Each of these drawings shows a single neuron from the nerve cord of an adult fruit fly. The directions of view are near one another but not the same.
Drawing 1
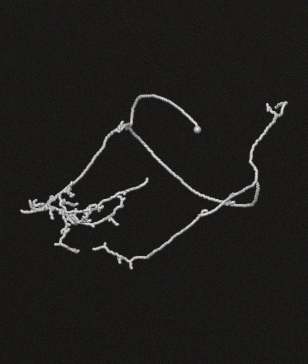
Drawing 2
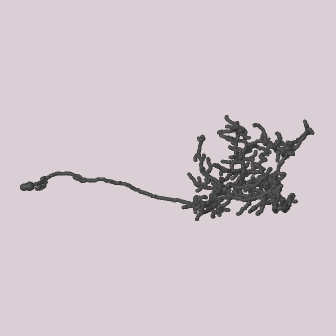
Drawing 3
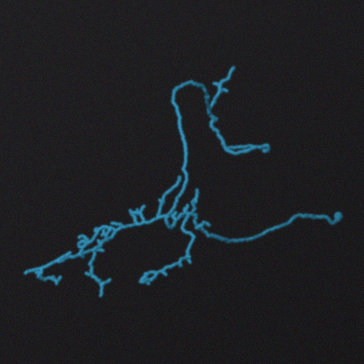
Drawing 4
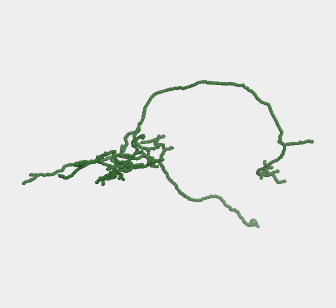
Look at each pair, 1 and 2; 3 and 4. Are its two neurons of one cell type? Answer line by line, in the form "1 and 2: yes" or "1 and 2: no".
1 and 2: no
3 and 4: yes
